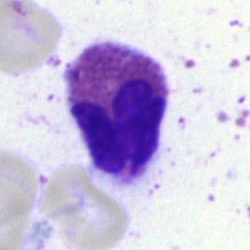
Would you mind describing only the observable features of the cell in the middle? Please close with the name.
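Two side-by-side lobes, separated by a deep cleft, make up the nucleus, which lies mainly in the lower half of the cell. Fine granules fill the cytoplasm, and in the upper part of the cell the cytoplasm is pinkish-purple. The cell is an eosinophil.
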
